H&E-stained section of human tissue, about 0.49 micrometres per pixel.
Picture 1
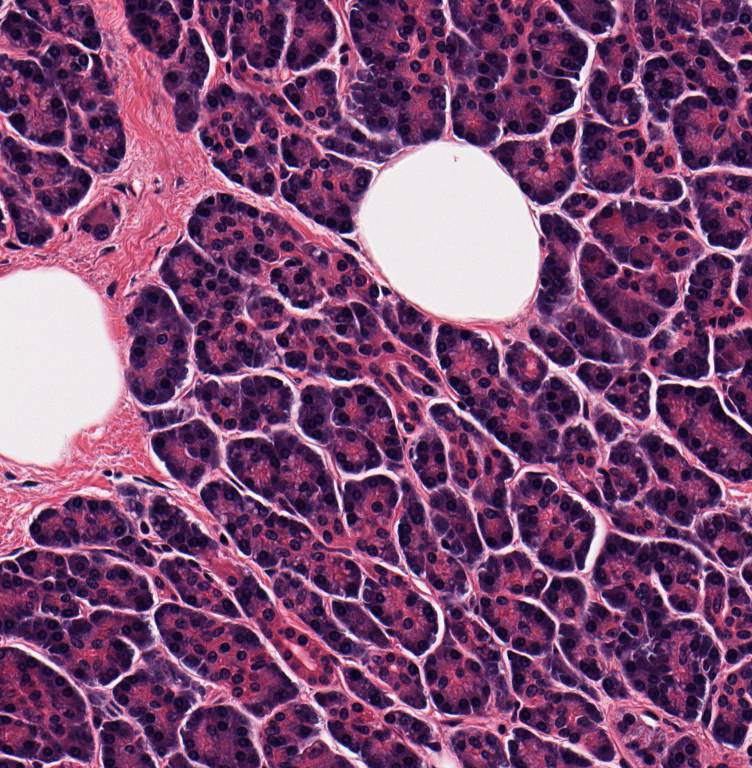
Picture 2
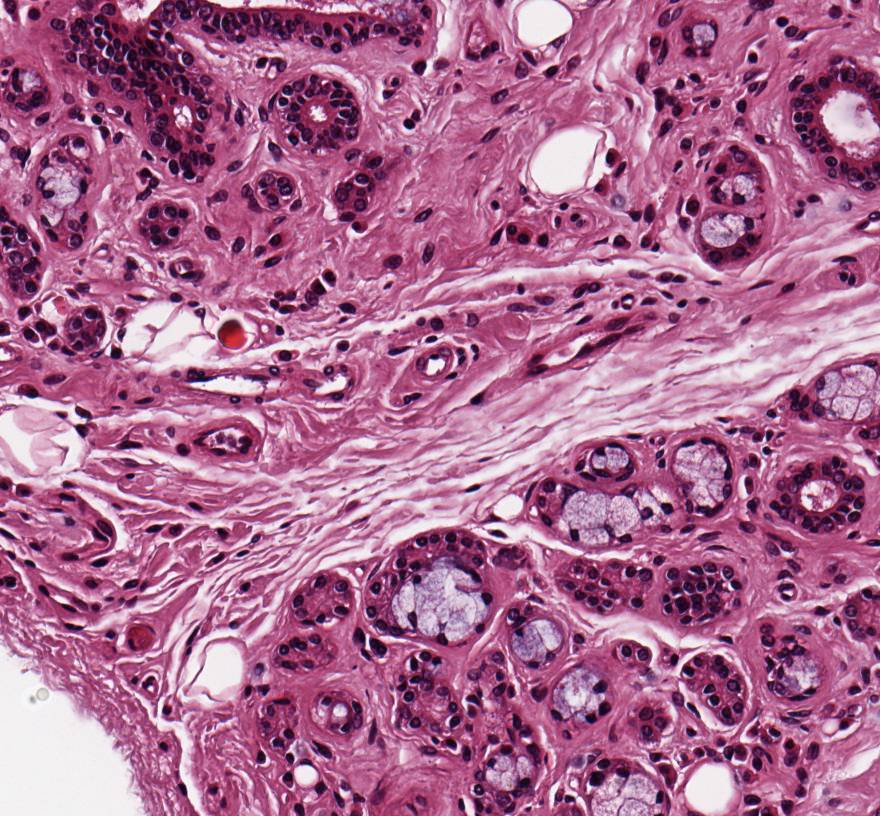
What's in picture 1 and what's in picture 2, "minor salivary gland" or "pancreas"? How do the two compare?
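Pancreas is picture 1; minor salivary gland is picture 2. On layout, picture 1 is nearly all closely packed acini with little stroma, and picture 2 has clusters of small glandular units split by an oblique band of fibrous stroma. On cytoplasm, picture 1 is pink and granular toward each acinus centre and purple toward the base, while many acini in picture 2 are pale, bubbly and greyish-blue.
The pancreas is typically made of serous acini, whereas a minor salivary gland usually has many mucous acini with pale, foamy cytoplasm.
On nuclei, picture 1 has round, dark ones toward the cell base, and the pale acini of picture 2 have dark, flattened ones pressed to the outer edge.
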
